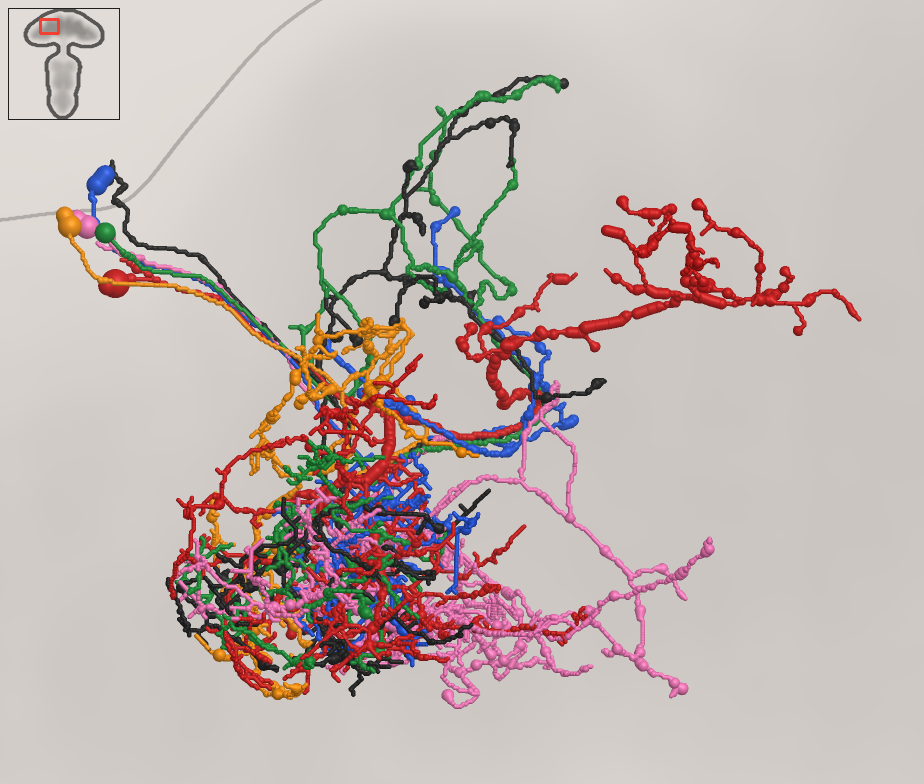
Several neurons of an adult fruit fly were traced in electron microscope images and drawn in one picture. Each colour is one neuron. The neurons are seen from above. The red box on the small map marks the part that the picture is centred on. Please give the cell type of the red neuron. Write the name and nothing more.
LHAV2b5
